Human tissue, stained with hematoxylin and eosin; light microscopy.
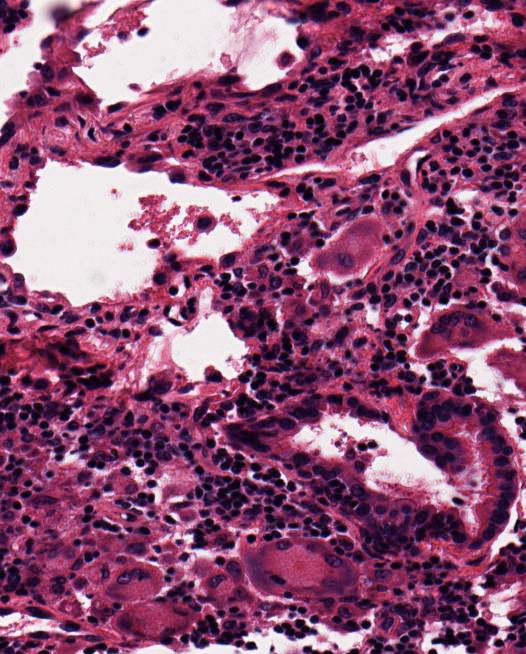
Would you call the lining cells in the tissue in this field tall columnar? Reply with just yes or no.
Yes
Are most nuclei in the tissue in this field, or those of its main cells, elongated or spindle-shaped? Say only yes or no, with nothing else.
No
